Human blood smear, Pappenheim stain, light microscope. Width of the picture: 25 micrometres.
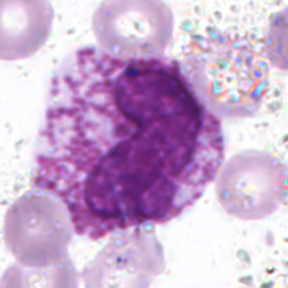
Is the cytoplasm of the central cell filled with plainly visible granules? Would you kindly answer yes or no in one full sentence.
Yes, many visible granules are held in the cytoplasm of the cell.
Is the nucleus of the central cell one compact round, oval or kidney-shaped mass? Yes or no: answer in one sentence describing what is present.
No, its nucleus is not undivided; it is divided into lobes or segments.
